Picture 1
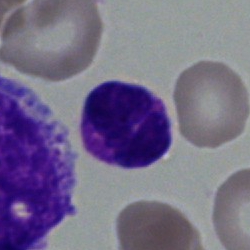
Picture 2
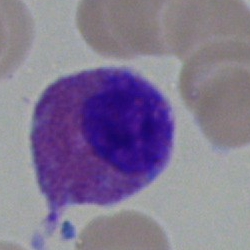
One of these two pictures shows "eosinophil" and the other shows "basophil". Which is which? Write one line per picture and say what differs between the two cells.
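Picture 1 – basophil. Any cytoplasm is at most a scant rim, with no broad pale zone around the nucleus.
Picture 2 – eosinophil. The cytoplasm is plentiful, forming a broad zone on the left and lower sides of the nucleus.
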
